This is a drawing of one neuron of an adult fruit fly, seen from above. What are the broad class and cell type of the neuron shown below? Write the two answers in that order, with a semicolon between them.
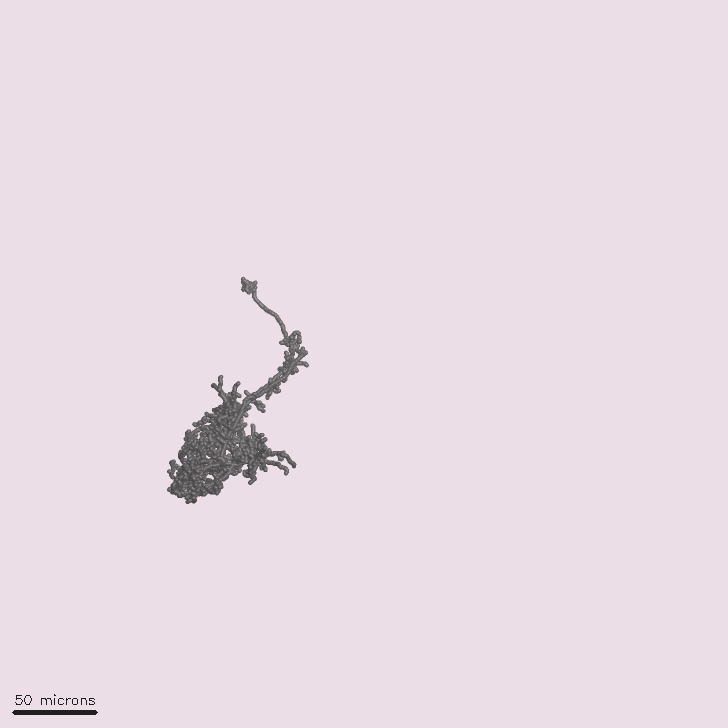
central-brain intrinsic neuron; WED075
